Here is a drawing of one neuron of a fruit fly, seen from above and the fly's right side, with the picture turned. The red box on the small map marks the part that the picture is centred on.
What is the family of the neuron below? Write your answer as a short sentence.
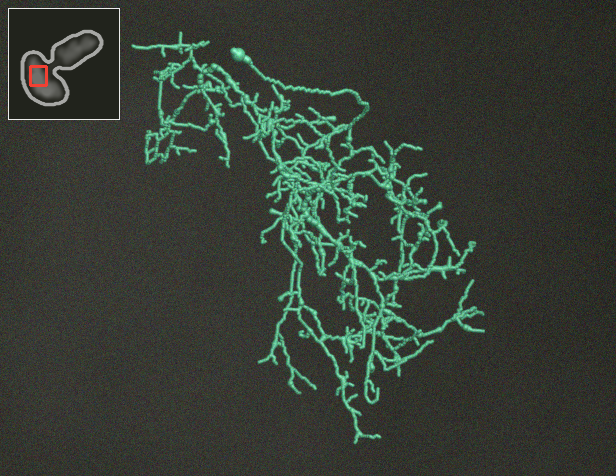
The family is hemilineage VLPp&l1_anterior.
